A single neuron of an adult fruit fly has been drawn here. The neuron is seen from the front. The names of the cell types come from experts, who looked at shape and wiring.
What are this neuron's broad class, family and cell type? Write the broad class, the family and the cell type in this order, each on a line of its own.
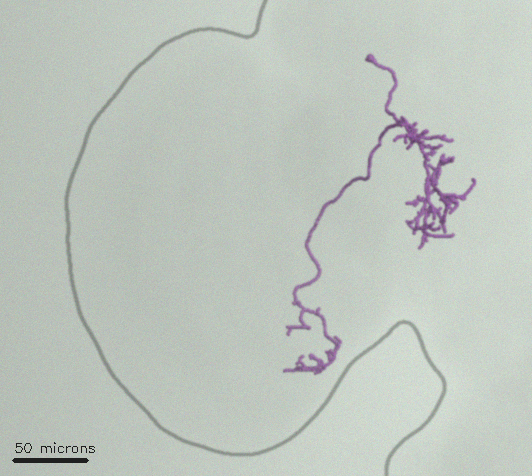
visual centrifugal neuron
hemilineage VLPp&l1_posterior
LPT116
